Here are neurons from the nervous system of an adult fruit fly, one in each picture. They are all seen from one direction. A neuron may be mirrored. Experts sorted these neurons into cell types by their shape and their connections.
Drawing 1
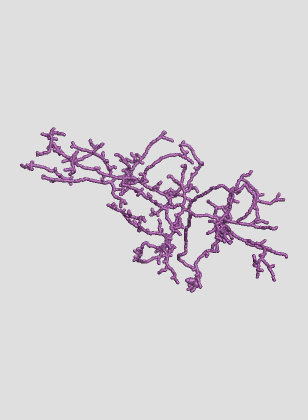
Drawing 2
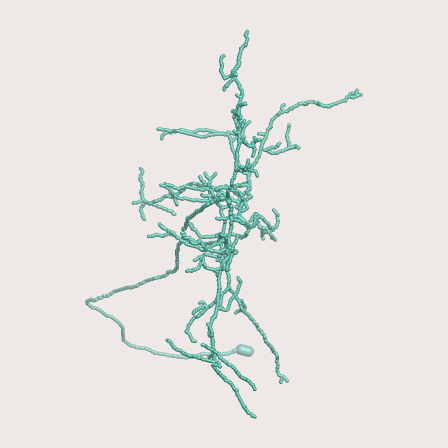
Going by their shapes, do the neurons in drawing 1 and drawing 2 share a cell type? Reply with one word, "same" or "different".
different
